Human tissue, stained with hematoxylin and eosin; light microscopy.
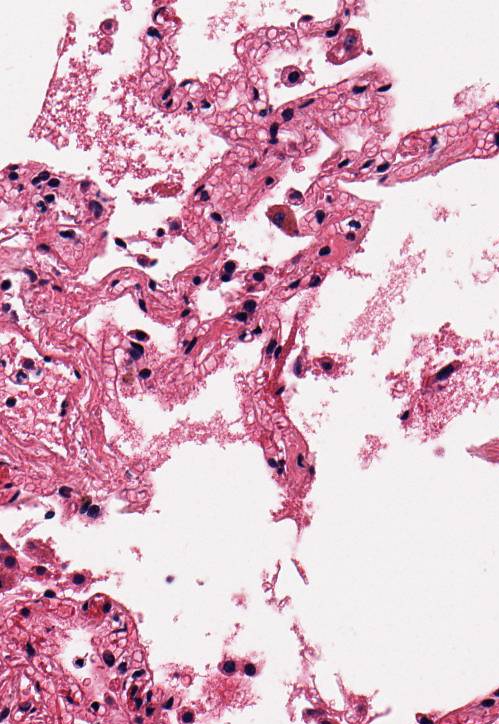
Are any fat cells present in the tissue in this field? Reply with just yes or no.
No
